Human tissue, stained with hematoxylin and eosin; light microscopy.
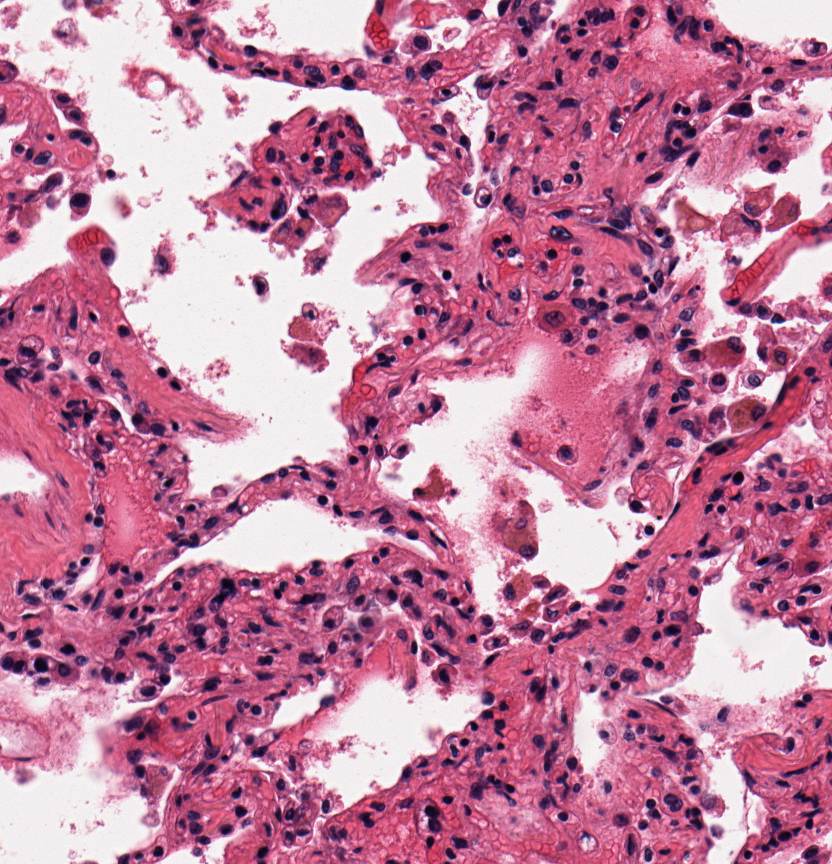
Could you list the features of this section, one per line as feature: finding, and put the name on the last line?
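Architecture: branching walls forming a network around irregular empty spaces, whole field
Contents: pale pink amorphous material in some spaces near the centre
Fat cells: none anywhere in the field
Fragments: small detached tissue pieces floating free in the spaces, mostly upper left
Name: lung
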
